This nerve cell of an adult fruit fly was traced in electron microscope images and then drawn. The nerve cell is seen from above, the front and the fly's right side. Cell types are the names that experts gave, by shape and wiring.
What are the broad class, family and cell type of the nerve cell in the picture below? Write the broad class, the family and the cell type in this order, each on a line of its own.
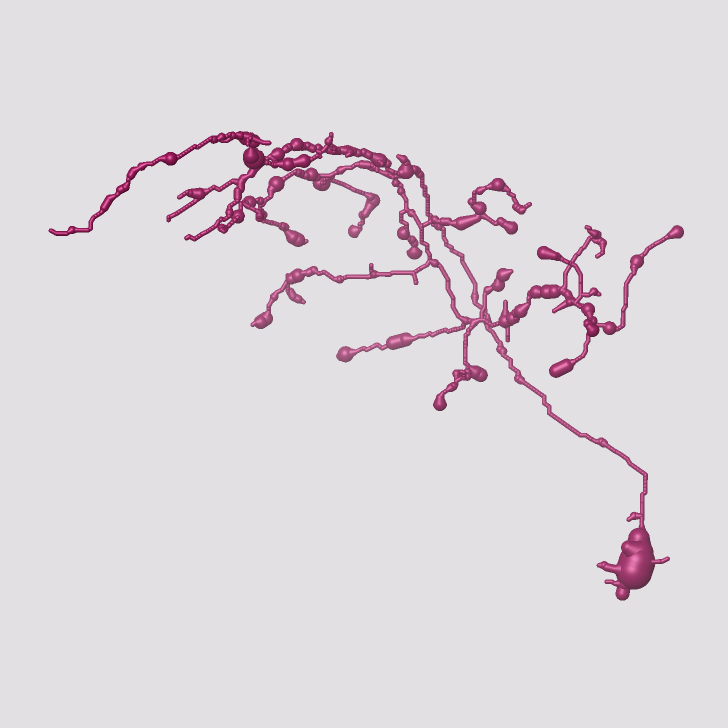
central-brain intrinsic neuron
hemilineage ALv2
v2LN39a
